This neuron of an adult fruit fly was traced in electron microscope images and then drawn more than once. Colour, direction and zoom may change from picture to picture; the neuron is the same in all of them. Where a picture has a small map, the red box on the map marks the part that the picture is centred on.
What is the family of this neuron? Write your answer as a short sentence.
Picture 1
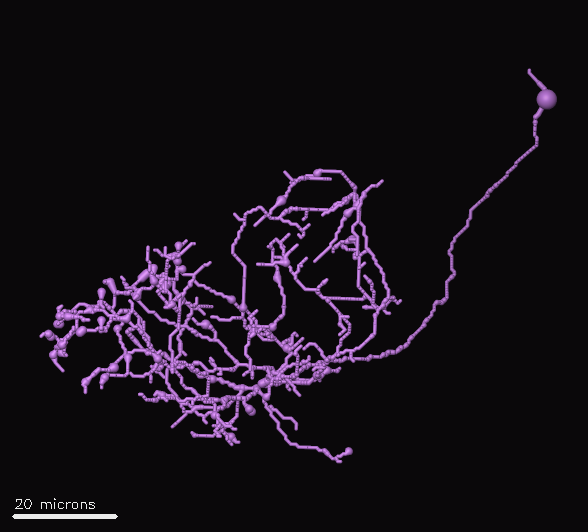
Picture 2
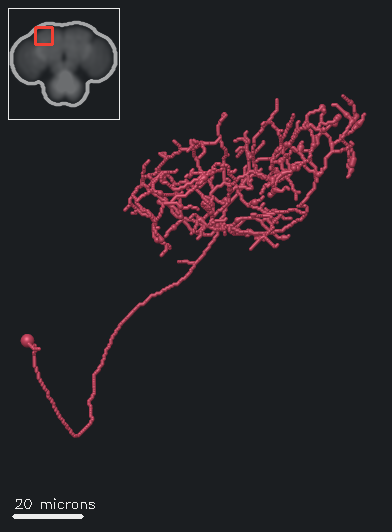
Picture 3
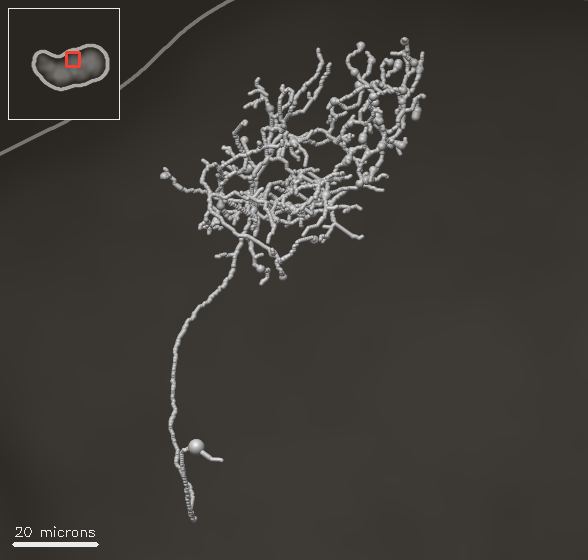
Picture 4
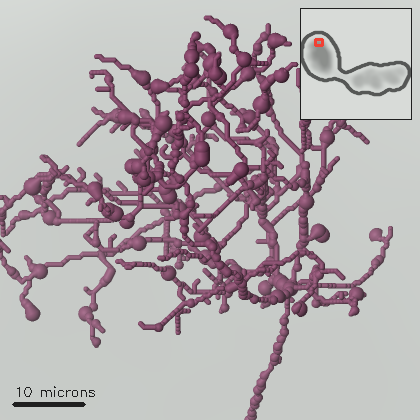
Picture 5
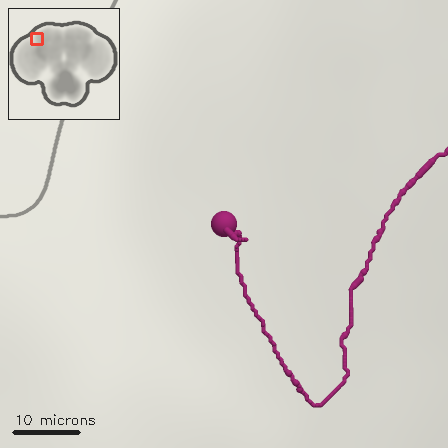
The family is hemilineage SLPal3_and_SLPal4_dorsal.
